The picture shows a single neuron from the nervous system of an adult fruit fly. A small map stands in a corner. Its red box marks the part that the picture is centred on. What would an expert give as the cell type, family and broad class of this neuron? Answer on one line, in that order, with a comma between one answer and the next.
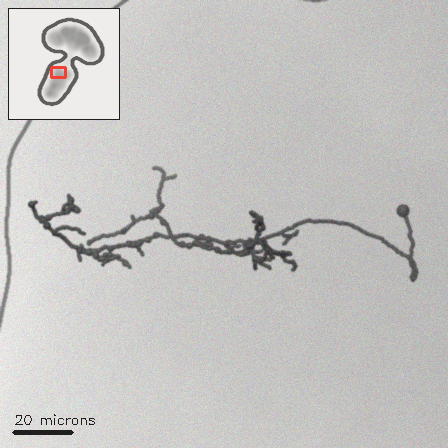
IN14A077, hemilineage 14A, nerve-cord intrinsic neuron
